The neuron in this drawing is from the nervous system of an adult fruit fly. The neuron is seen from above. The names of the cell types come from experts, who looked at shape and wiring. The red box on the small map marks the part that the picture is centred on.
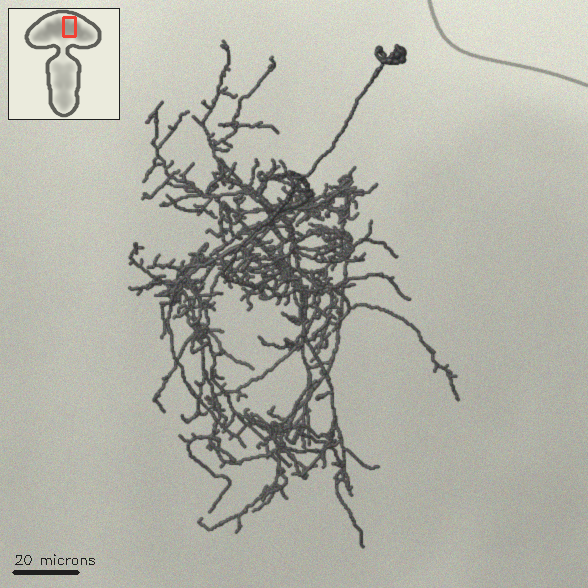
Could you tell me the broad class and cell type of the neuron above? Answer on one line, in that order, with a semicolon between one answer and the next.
central-brain intrinsic neuron; LAL016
